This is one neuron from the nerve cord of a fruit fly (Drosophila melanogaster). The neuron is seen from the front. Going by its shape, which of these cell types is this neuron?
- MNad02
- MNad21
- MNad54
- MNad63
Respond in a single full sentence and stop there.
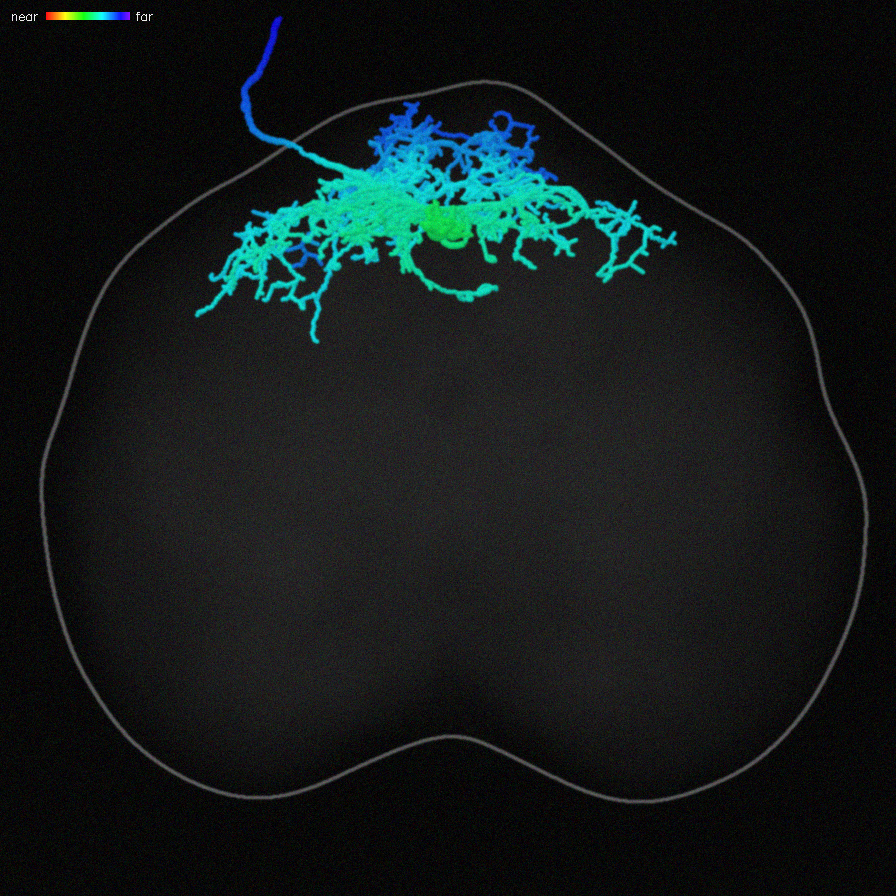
Cell type MNad63 is what this neuron is.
